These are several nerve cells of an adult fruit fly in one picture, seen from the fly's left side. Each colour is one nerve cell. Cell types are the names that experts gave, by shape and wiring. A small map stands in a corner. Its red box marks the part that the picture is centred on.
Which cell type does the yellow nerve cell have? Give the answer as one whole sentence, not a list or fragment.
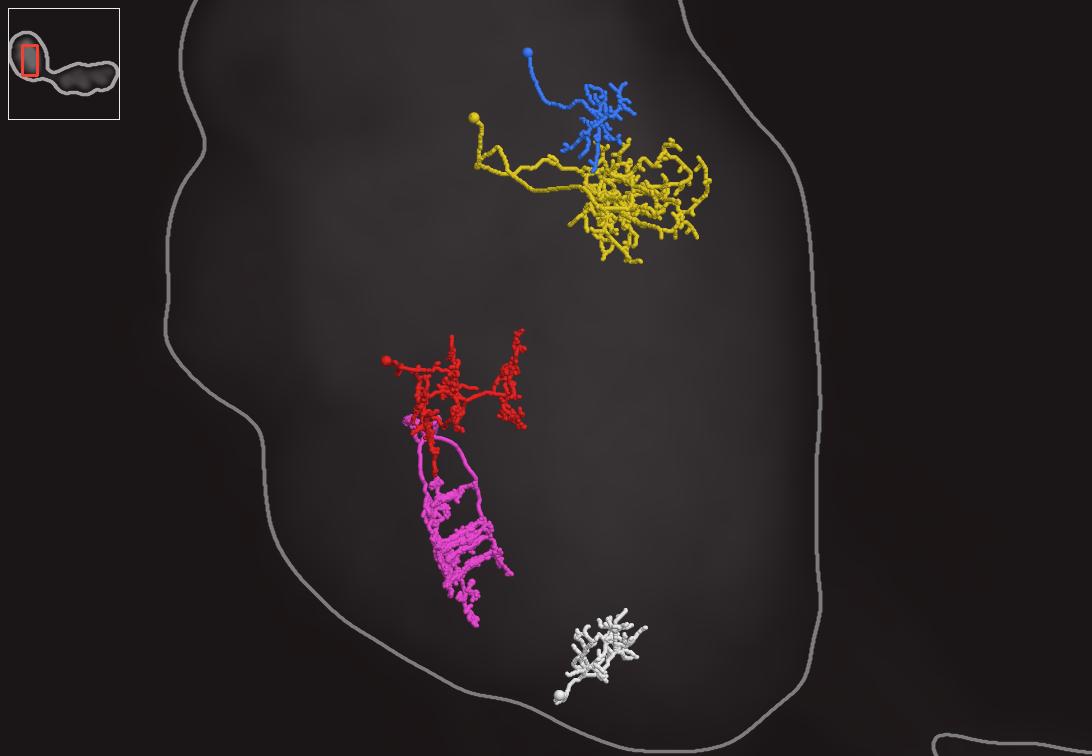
The nerve cell has MeLo1 as its cell type.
